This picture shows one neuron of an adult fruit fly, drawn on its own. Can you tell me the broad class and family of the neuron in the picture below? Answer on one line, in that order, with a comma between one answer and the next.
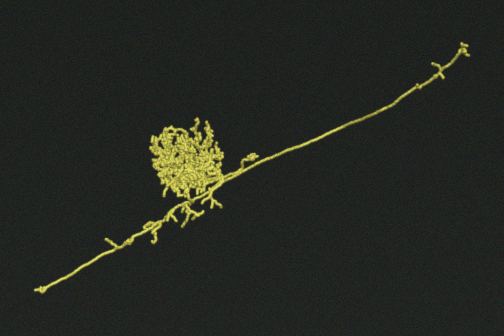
ascending neuron, hemilineage 17A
